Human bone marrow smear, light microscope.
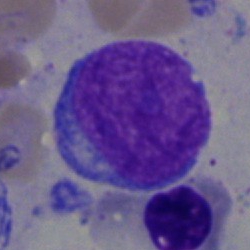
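Blast: the cell in the middle of this stained bone marrow smear. Its outline is smooth and round to slightly oval. In the cytoplasm, a paler zone lies against the nucleus at the lower left. The chromatin is finely granular and evenly spread, with no large dark clumps. No distinct granules are seen in the cytoplasm.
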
